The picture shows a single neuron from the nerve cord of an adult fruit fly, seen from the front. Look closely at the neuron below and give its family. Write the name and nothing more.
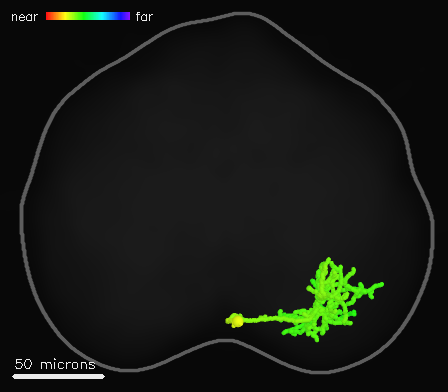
hemilineage 14A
